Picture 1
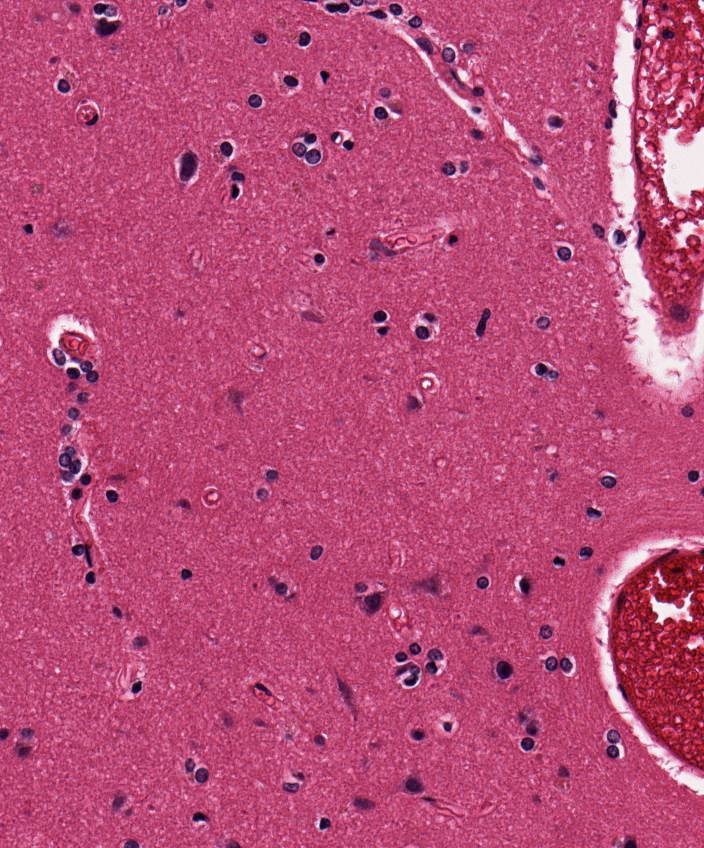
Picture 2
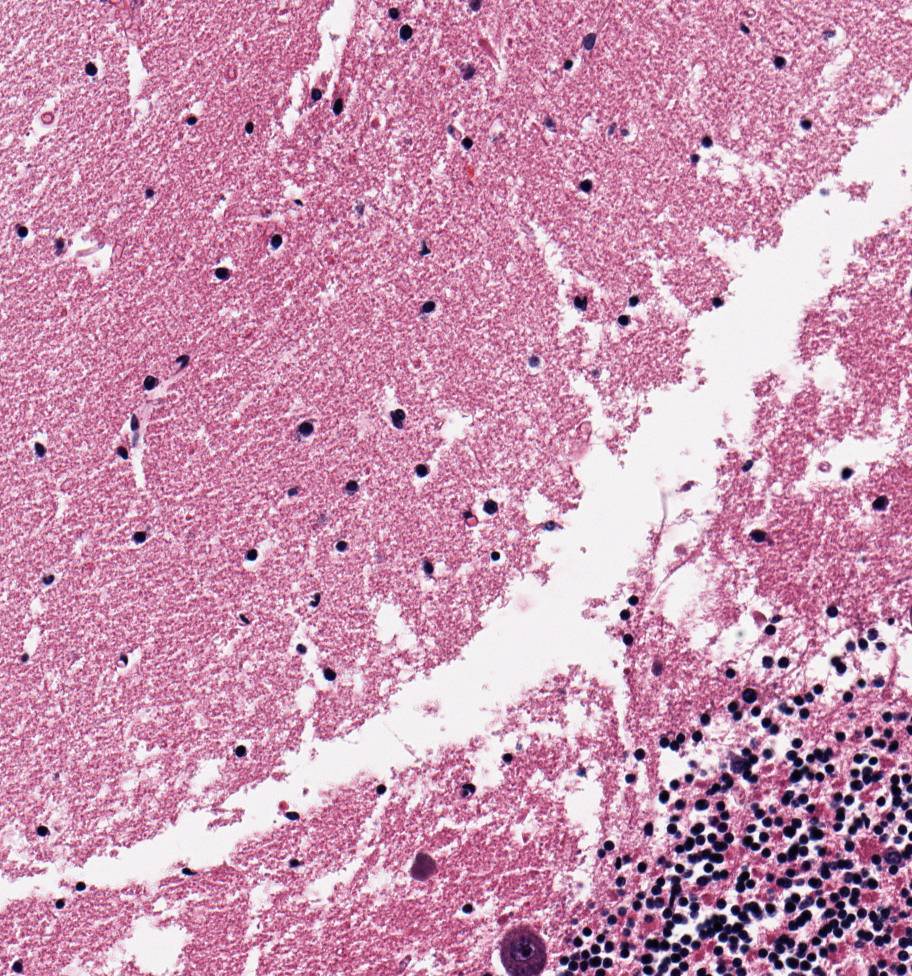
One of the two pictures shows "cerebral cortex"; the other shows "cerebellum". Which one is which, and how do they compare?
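The cerebral cortex is in the first picture and the cerebellum in the second. In the cerebral cortex, a fine, evenly granular pink matrix forms the background across the whole field. Small, round, dark nuclei lie singly within it, with small clusters of three to five in the upper left-centre and lower centre. In the cerebellum, pale pink finely fibrillary neuropil with few cells fills most of the field above and left of the cleft. The lower right corner is filled by a dense sheet of tightly packed cells whose small, round, very dark nuclei have almost no visible cytoplasm.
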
